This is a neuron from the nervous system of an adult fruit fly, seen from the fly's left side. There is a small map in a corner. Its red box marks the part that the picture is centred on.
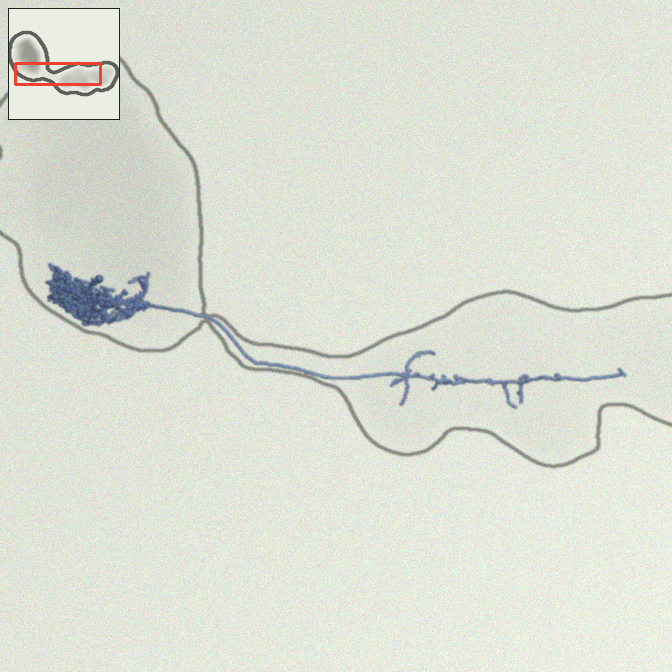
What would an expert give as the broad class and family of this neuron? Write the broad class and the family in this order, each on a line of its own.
descending neuron
DNge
